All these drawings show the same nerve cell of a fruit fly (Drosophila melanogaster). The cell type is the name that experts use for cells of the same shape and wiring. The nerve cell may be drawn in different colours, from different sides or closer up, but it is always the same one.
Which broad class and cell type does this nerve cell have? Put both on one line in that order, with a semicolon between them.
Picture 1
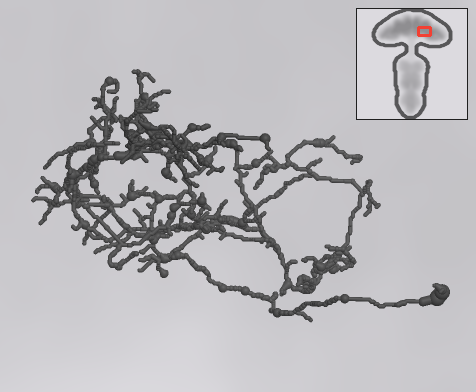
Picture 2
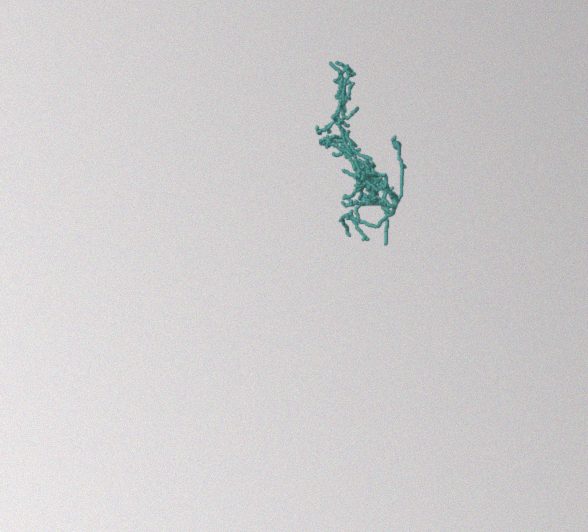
central-brain intrinsic neuron; CL149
